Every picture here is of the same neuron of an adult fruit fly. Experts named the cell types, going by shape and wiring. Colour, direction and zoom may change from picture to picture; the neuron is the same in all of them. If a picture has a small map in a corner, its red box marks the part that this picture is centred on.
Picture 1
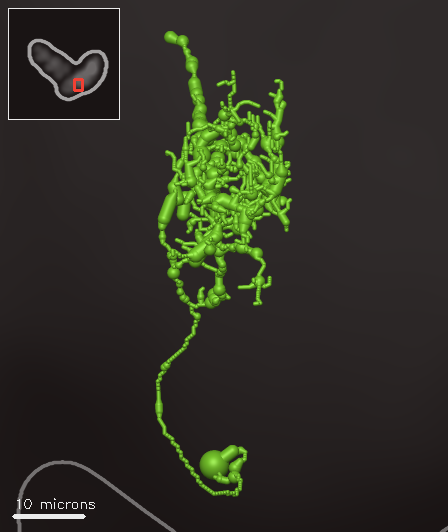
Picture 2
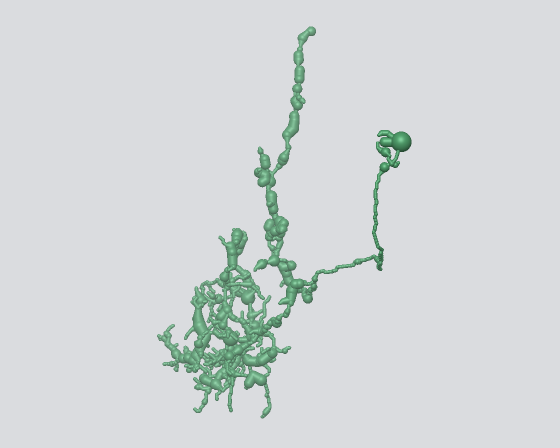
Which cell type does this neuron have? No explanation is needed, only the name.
WED063_a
